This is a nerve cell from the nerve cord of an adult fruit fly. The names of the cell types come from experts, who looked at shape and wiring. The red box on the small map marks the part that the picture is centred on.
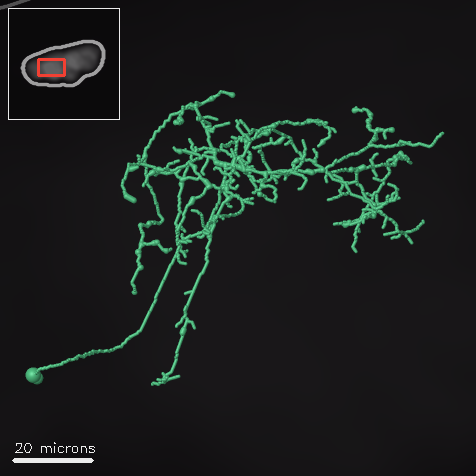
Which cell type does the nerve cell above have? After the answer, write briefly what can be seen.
The cell type is IN08A029. This is a nerve-cord intrinsic neuron. By the scale bar it is about 110 microns wide in this view. The picture shows dozens of branch ends.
